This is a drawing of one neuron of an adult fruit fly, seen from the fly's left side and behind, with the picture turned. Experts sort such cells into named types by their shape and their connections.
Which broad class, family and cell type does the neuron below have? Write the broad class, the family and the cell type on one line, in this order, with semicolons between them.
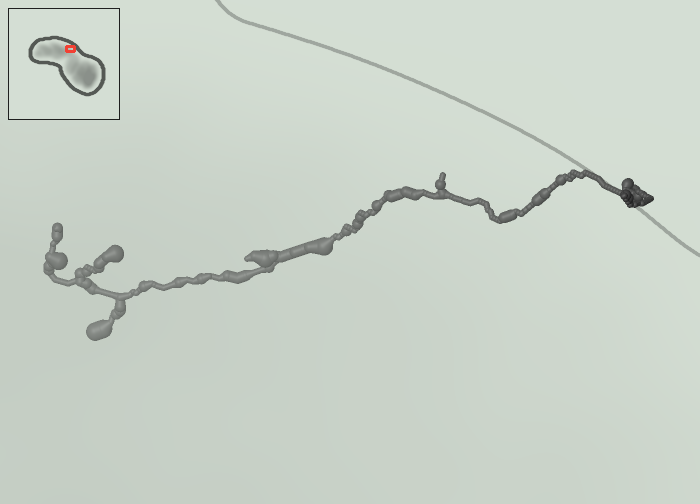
sensory neuron entering the nerve cord; class chemosensory; SNch10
